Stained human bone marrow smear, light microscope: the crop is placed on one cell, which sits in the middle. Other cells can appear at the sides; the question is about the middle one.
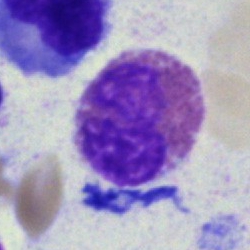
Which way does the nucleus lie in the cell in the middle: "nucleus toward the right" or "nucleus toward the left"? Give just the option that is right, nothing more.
Nucleus toward the left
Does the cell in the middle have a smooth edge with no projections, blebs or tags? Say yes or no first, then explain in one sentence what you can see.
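Yes. The cell outline is round and smooth.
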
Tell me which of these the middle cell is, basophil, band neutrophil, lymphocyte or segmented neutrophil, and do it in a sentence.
At the middle of the frame sits a basophil.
